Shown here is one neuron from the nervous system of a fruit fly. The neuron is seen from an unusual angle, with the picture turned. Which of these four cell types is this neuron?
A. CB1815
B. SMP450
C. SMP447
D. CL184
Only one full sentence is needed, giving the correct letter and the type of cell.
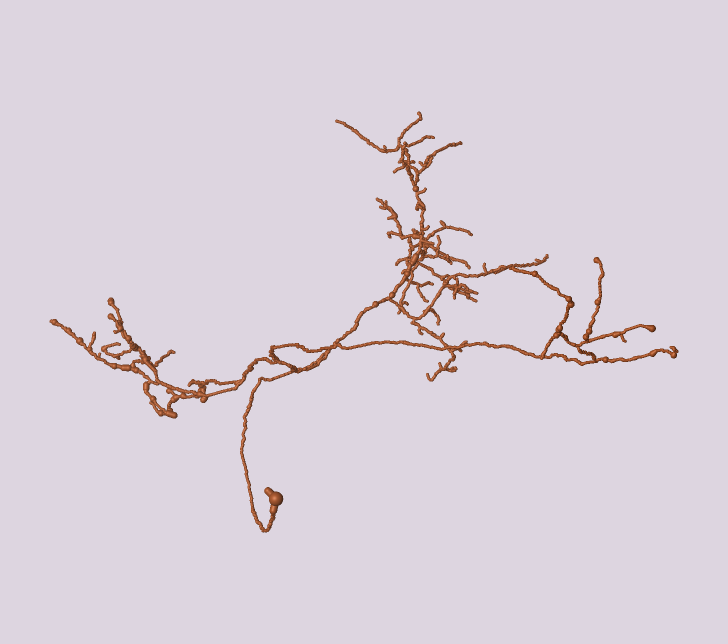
Of all the options, it is C, SMP447, that is the neuron's cell type.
